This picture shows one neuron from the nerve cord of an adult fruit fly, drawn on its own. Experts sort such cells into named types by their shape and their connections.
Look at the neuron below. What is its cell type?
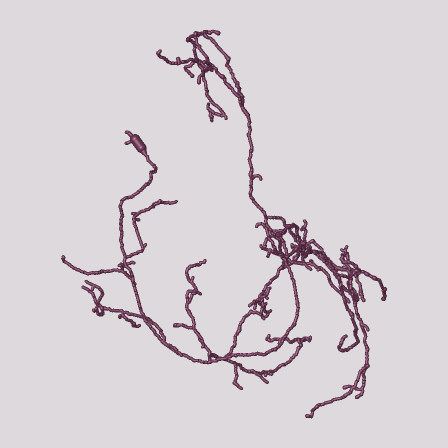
IN12B075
